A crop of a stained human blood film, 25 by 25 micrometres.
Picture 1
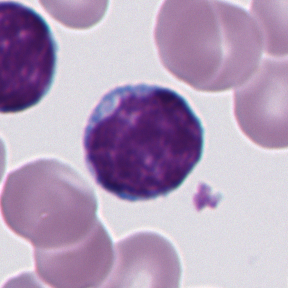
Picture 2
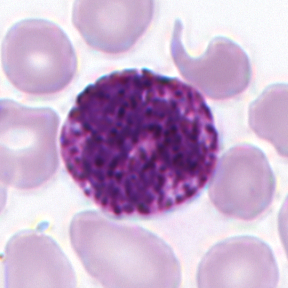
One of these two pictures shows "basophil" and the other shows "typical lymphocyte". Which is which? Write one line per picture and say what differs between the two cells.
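Picture 1 is a typical lymphocyte. No granules are visible in the cytoplasm.
Picture 2 is a basophil. The cell is crowded with coarse dark purple granules.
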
